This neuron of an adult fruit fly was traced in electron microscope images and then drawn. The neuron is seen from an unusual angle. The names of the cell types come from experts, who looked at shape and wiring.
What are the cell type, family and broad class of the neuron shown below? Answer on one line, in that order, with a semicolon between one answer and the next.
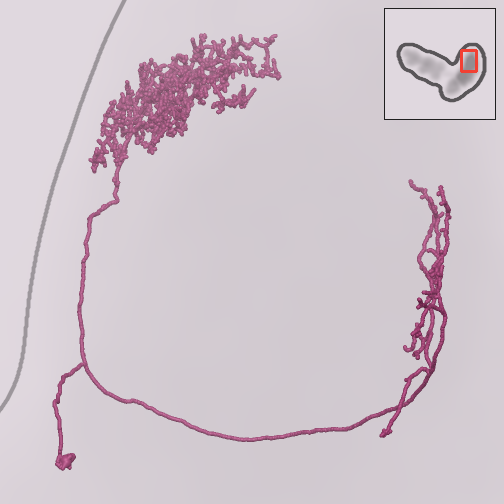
MeLo12; MeLo; optic-lobe intrinsic neuron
